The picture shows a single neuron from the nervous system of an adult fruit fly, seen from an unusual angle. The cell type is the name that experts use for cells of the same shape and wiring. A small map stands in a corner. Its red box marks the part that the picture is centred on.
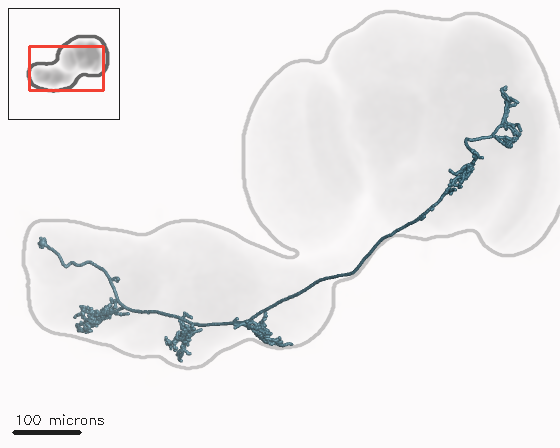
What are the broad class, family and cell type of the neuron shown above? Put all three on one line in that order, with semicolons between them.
ascending neuron; hemilineage 05B; AN05B025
